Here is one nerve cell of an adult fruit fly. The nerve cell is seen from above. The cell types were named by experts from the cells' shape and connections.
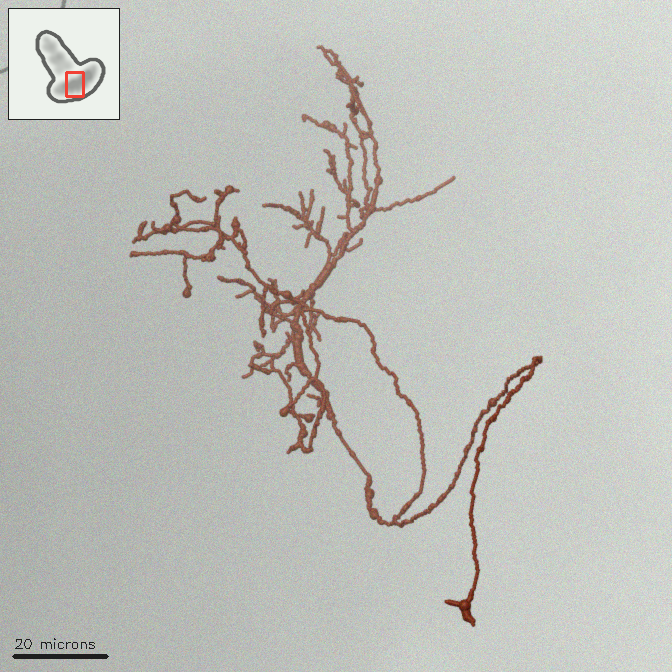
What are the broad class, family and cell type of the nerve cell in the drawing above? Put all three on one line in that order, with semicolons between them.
central-brain intrinsic neuron; hemilineage WEDd1; CB2497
